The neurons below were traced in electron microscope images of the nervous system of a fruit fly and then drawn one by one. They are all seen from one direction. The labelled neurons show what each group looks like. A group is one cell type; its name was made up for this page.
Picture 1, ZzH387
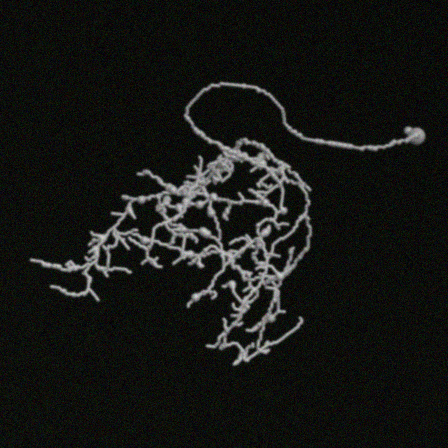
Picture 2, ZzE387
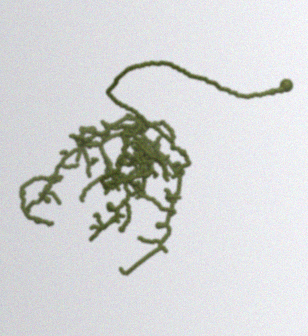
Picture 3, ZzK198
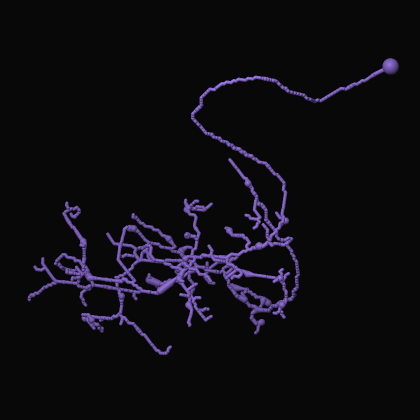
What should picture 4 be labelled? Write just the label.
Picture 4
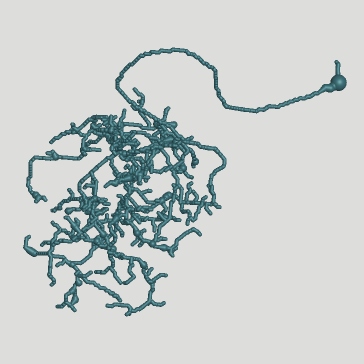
ZzE387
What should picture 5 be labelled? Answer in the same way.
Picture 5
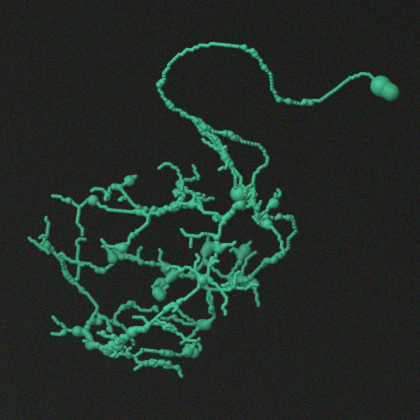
ZzK198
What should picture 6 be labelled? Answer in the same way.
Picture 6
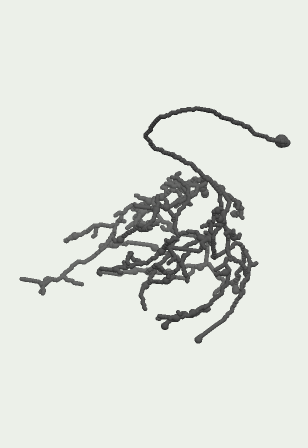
ZzH387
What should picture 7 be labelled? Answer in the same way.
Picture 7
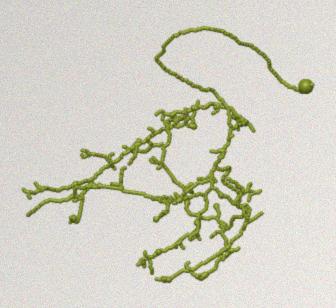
ZzH387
